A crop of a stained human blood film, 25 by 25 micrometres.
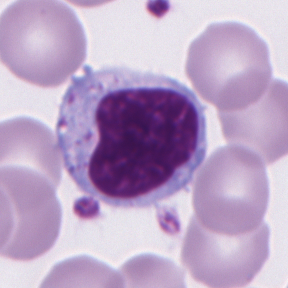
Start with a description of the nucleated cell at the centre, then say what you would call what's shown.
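Looking at the nucleus first, it is kidney-shaped, with its indentation facing left. It sits off-centre toward the right, which leaves the widest band of cytoplasm on the left. The nucleus seems to take up about 60% of the cell's area. Its chromatin is clumped into darker purple patches, with paler streaks running between them. At the upper left, small knob-like projections stand out from the cell edge. So this is a large granular lymphocyte.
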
